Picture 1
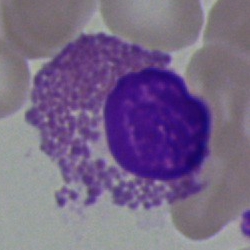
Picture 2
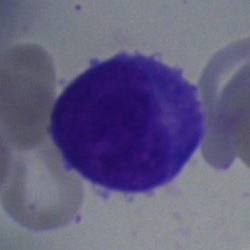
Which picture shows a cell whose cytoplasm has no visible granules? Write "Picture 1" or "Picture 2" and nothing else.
Picture 2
